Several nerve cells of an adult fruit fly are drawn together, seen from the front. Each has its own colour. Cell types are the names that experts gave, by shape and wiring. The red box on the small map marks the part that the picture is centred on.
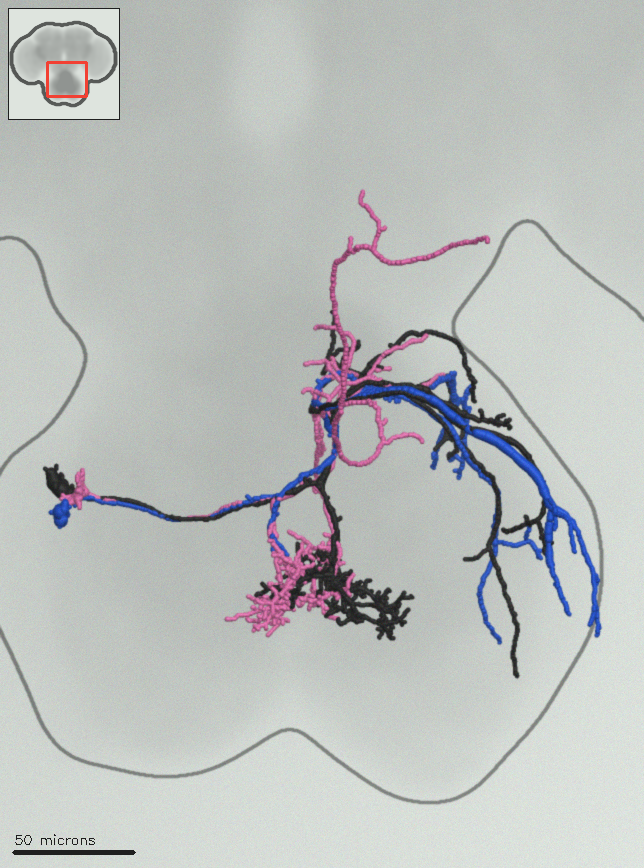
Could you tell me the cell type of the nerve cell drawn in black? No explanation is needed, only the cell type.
IN18B032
